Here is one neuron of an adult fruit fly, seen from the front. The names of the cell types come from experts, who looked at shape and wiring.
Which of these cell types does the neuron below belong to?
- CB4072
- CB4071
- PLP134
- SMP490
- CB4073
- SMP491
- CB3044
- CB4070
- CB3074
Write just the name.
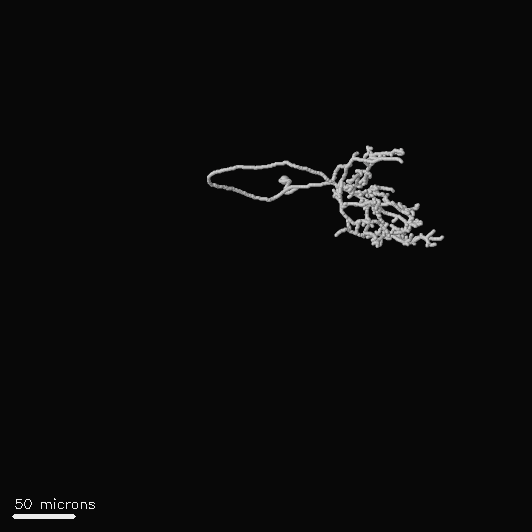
CB4071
